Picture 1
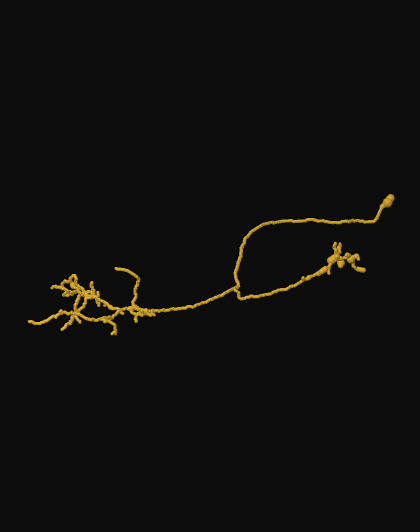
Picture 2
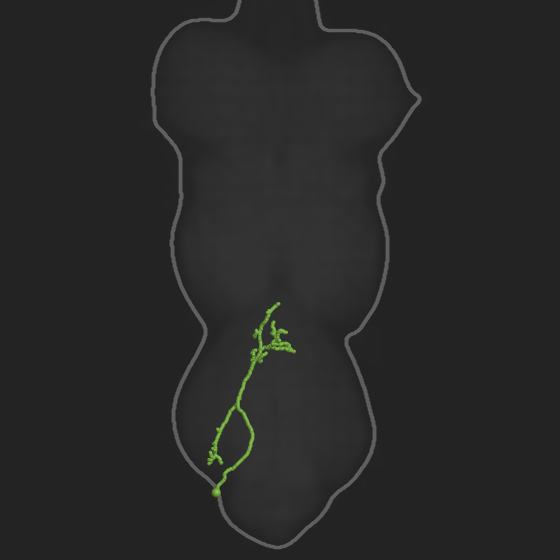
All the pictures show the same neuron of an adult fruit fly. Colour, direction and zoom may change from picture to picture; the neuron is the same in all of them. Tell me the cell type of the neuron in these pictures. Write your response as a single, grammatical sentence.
Belonging to the cell type IN21A041 is this neuron.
